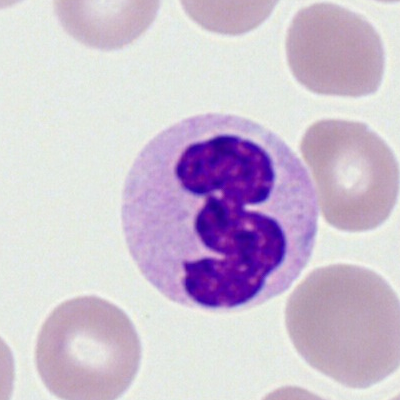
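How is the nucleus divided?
Into three lobes, stacked one above another in a shape like the numeral 3.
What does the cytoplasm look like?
Abundant and pale pinkish-lilac, holding fine, faint granules.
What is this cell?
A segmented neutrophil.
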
